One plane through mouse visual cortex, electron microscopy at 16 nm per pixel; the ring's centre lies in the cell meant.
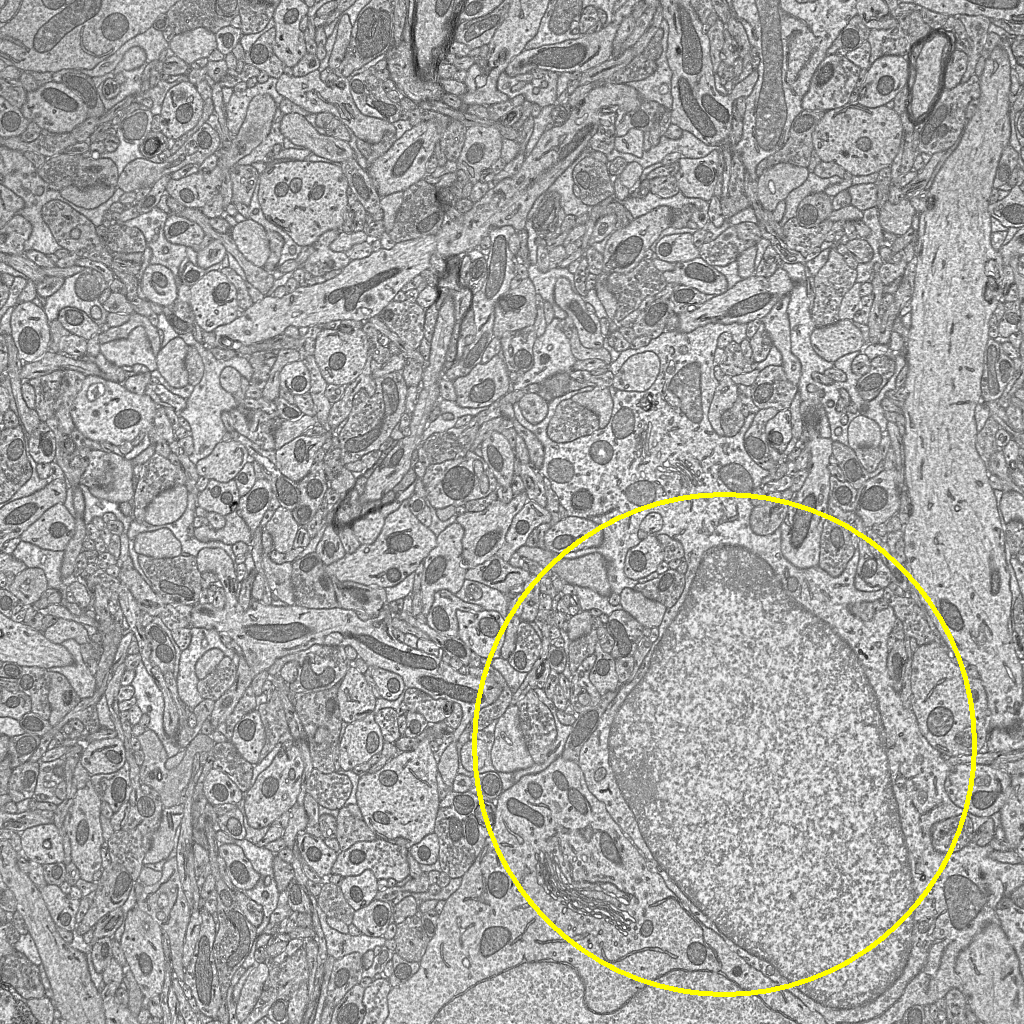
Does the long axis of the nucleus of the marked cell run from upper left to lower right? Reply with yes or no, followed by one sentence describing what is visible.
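Yes. The nucleus is an elongated oval whose long axis runs from upper left to lower right.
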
